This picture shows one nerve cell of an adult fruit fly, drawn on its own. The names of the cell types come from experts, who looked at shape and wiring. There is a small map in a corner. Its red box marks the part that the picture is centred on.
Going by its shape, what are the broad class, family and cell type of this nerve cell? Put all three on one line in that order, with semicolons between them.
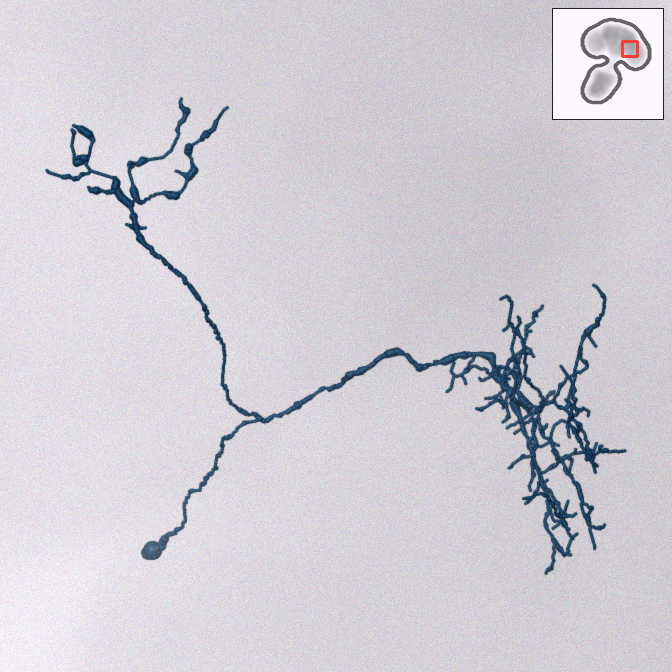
visual projection neuron; LC; LC13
